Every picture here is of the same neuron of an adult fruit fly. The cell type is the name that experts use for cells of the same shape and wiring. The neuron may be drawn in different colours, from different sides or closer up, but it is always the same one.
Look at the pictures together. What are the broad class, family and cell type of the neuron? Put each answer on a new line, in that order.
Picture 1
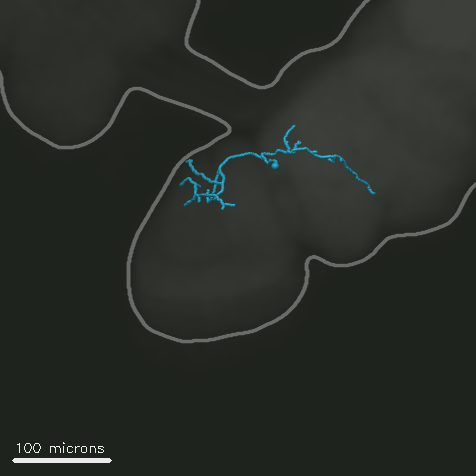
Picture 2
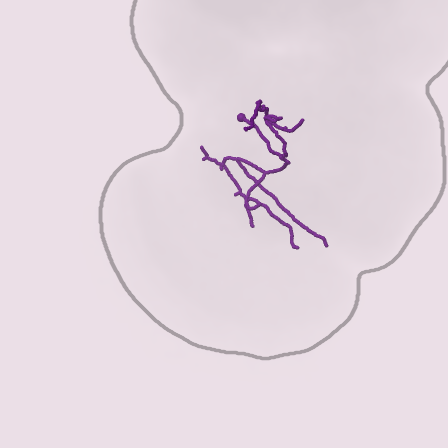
visual centrifugal neuron
LPT
LPT112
